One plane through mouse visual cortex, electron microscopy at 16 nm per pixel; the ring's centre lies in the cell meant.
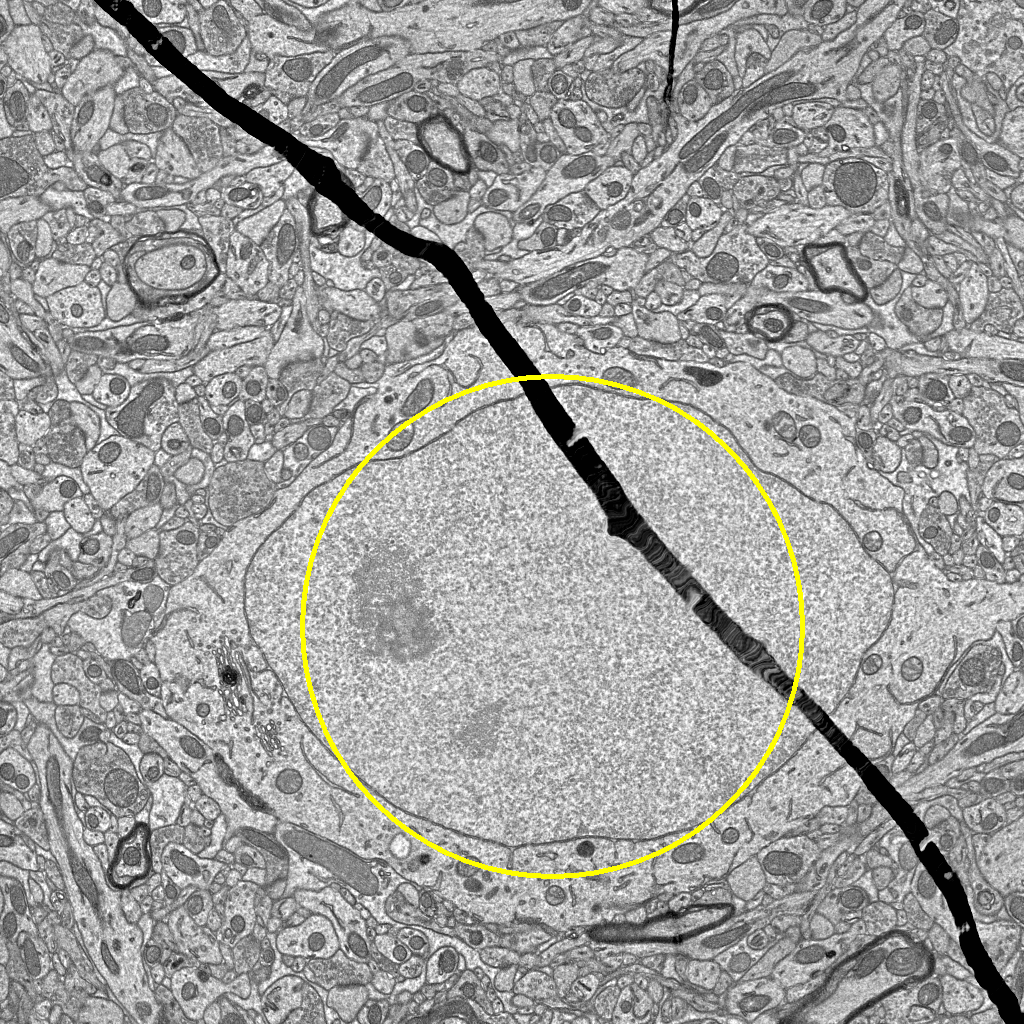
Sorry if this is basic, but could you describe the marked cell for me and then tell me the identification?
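The entire nucleus is in view as a large, rounded-oval outline occupying most of the ring. Its envelope runs smoothly, without deep infoldings. Chromatin is fine and evenly dispersed, and no dense clumps line the envelope. Two darker granular patches lie within the nucleus, one left of centre and one lower down. It is an excitatory neuron.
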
